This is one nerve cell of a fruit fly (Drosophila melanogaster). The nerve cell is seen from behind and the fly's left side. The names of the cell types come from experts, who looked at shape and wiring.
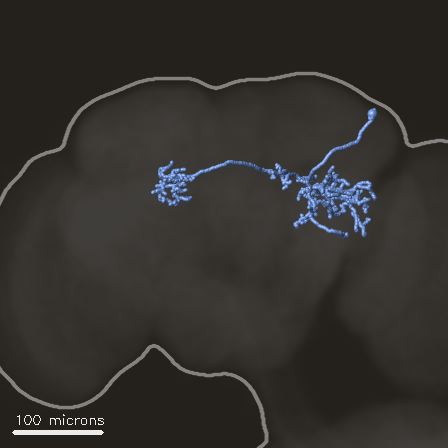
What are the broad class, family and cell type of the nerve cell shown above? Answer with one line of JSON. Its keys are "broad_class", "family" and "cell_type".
{"broad_class": "central-brain intrinsic neuron", "family": "hemilineage LHl2_ventral", "cell_type": "CB3439"}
